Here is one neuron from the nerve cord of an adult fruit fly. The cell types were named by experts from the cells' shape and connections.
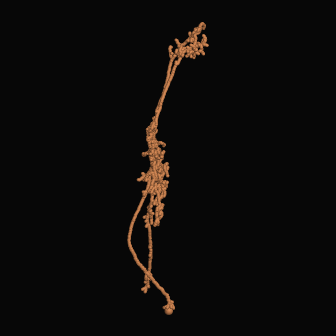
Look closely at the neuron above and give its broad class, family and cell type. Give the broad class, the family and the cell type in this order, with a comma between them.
nerve-cord intrinsic neuron, hemilineage 00A, IN00A026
